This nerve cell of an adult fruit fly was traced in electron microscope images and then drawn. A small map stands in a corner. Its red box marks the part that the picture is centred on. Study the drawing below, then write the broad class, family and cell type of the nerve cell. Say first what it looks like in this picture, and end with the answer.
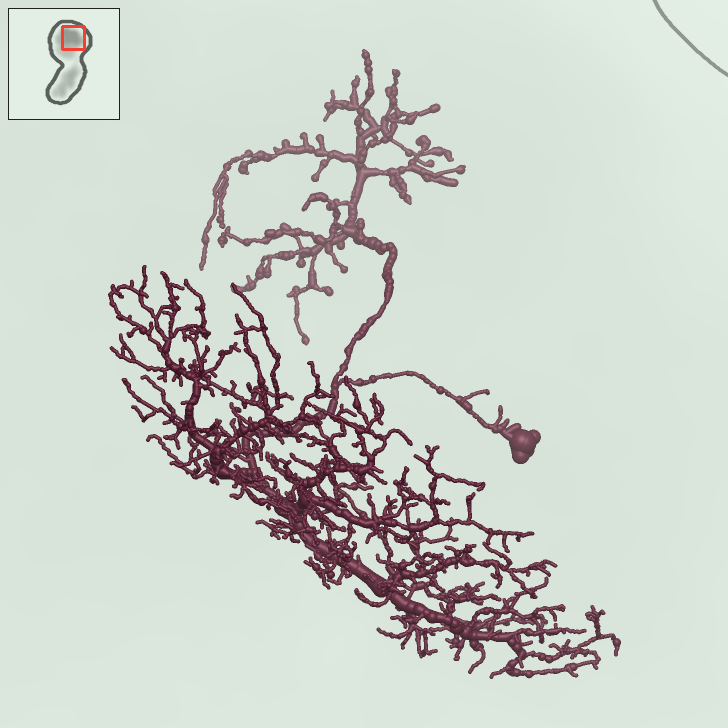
Its cell body lies on the right of the picture. The picture shows more than a hundred branch ends. This is a visual projection neuron. Its family is LC. Its cell type is LC31b.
